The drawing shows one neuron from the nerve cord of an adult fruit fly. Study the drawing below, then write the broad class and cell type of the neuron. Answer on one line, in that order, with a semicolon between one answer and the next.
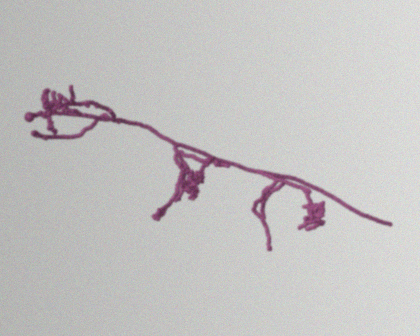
ascending neuron; ANXXX127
